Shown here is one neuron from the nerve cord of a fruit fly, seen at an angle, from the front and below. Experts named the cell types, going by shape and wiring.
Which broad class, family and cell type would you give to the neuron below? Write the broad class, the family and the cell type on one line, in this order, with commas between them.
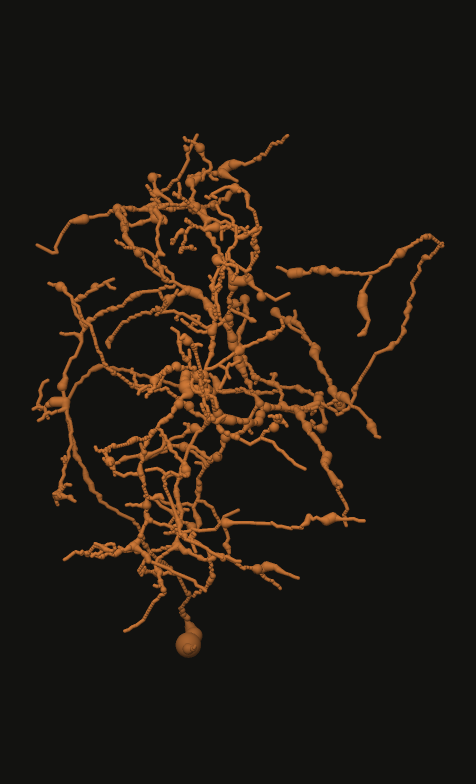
nerve-cord intrinsic neuron, hemilineage 03A, IN03A067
